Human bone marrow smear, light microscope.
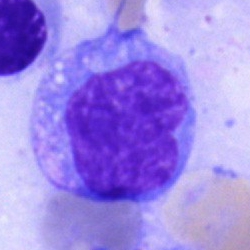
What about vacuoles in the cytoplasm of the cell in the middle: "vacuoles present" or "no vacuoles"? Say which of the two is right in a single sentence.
There is at least one clear vacuole in the cytoplasm of the cell.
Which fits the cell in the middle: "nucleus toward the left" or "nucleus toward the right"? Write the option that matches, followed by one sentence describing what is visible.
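Nucleus toward the right. The nucleus lies off-centre toward the right, leaving a wider band of cytoplasm on the left.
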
